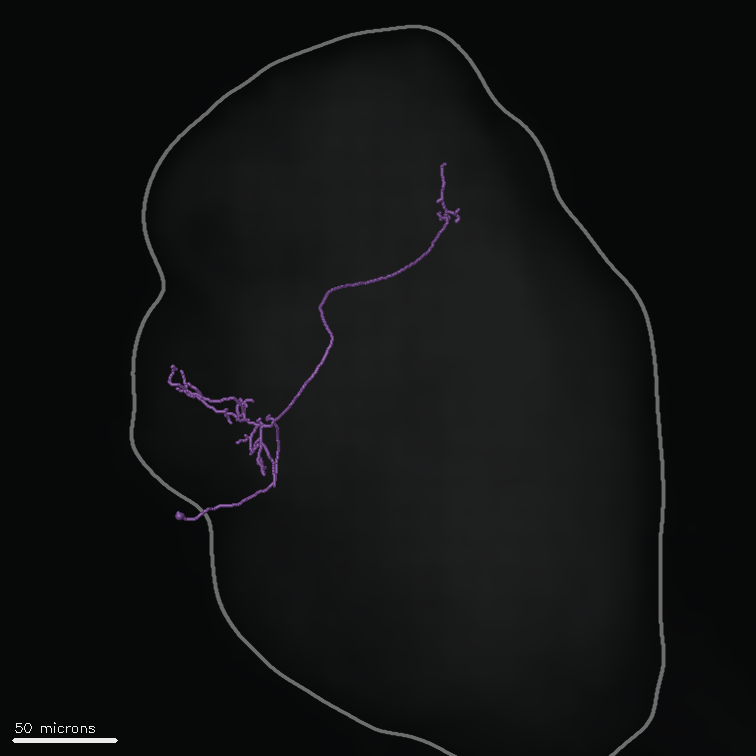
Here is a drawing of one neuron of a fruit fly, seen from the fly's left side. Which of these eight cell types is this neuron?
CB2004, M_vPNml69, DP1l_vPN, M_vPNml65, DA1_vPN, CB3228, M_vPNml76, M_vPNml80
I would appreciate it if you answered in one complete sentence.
The neuron is typed under the name CB3228.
